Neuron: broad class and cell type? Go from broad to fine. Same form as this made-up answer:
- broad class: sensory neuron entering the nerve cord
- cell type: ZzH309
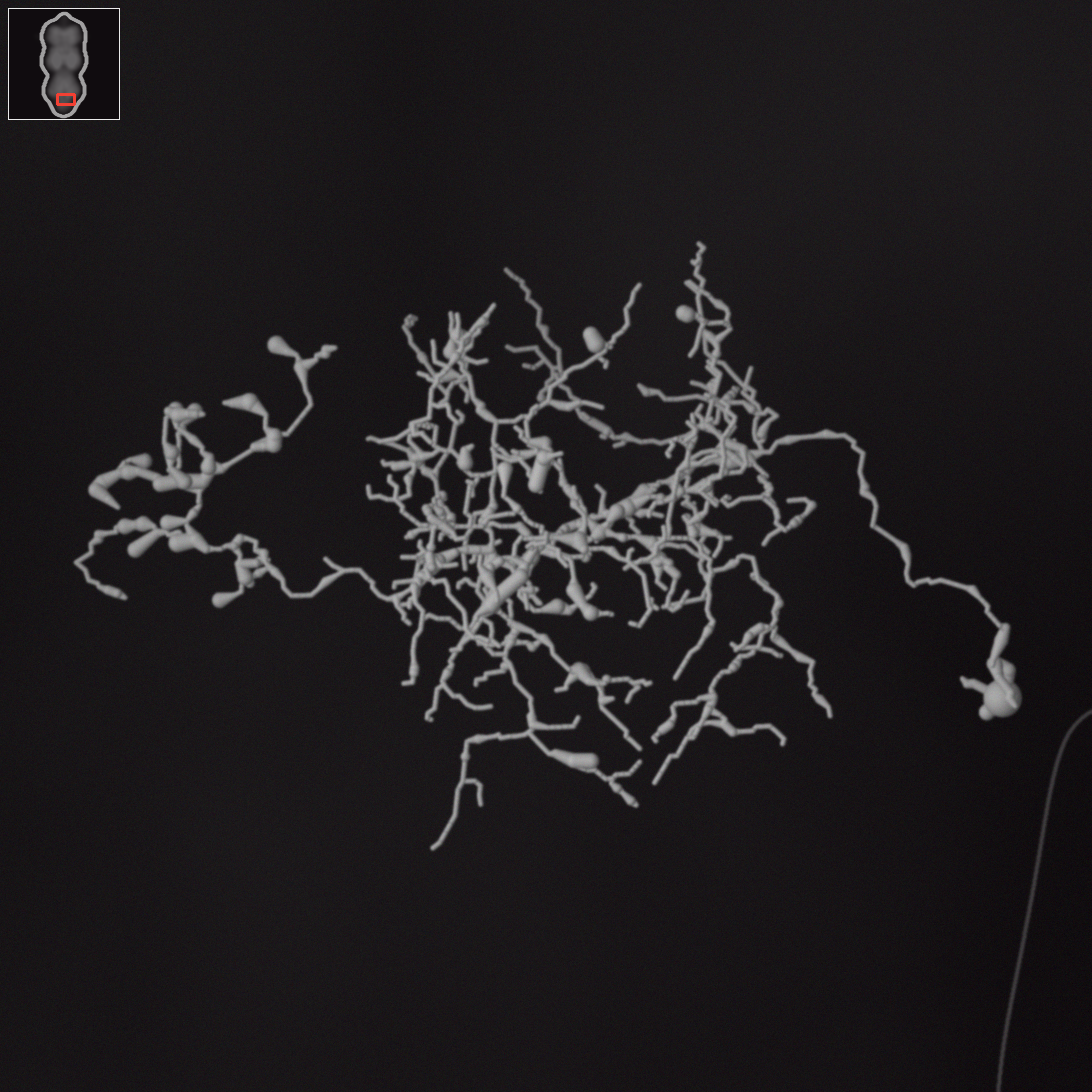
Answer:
- broad class: nerve-cord intrinsic neuron
- cell type: INXXX364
